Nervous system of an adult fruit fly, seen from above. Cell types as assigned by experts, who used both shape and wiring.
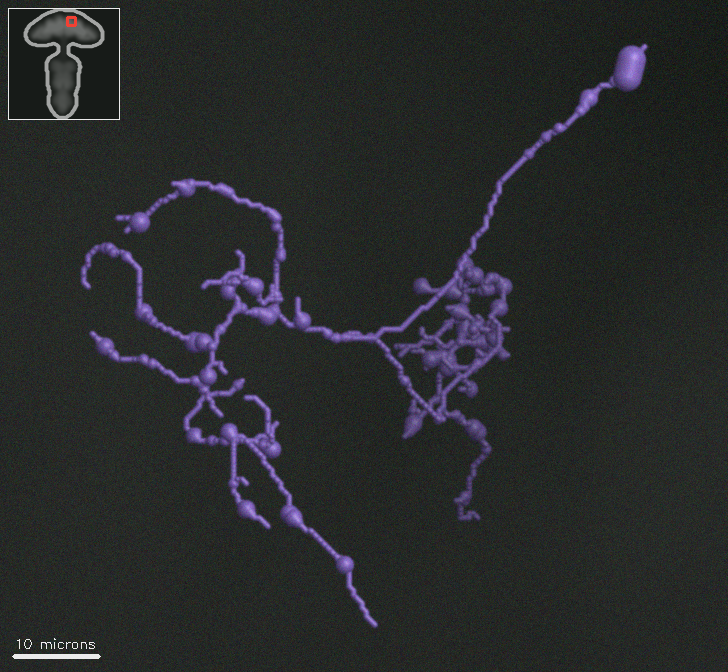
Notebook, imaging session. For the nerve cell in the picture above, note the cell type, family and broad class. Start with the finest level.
LAL037; hemilineage CREa2_ventral; central-brain intrinsic neuron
